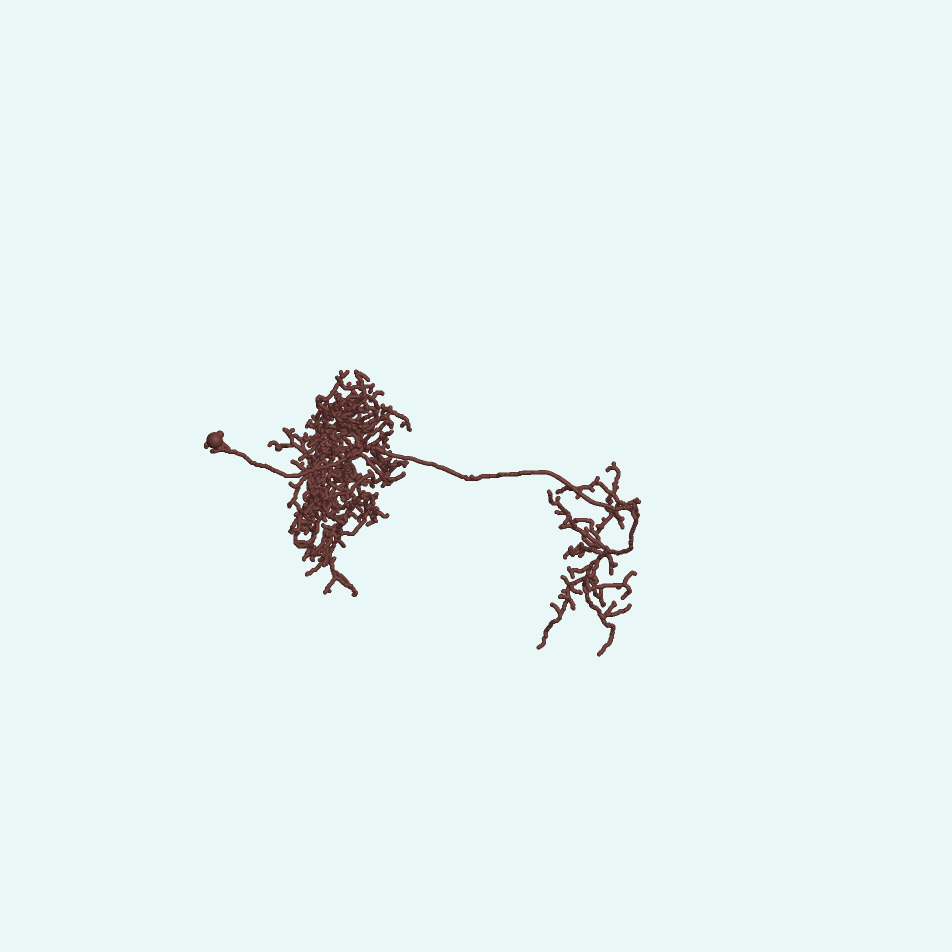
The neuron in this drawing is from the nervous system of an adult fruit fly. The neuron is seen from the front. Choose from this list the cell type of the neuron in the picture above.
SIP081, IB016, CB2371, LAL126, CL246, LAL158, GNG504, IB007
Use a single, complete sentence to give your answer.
This neuron is categorized as cell type LAL126.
